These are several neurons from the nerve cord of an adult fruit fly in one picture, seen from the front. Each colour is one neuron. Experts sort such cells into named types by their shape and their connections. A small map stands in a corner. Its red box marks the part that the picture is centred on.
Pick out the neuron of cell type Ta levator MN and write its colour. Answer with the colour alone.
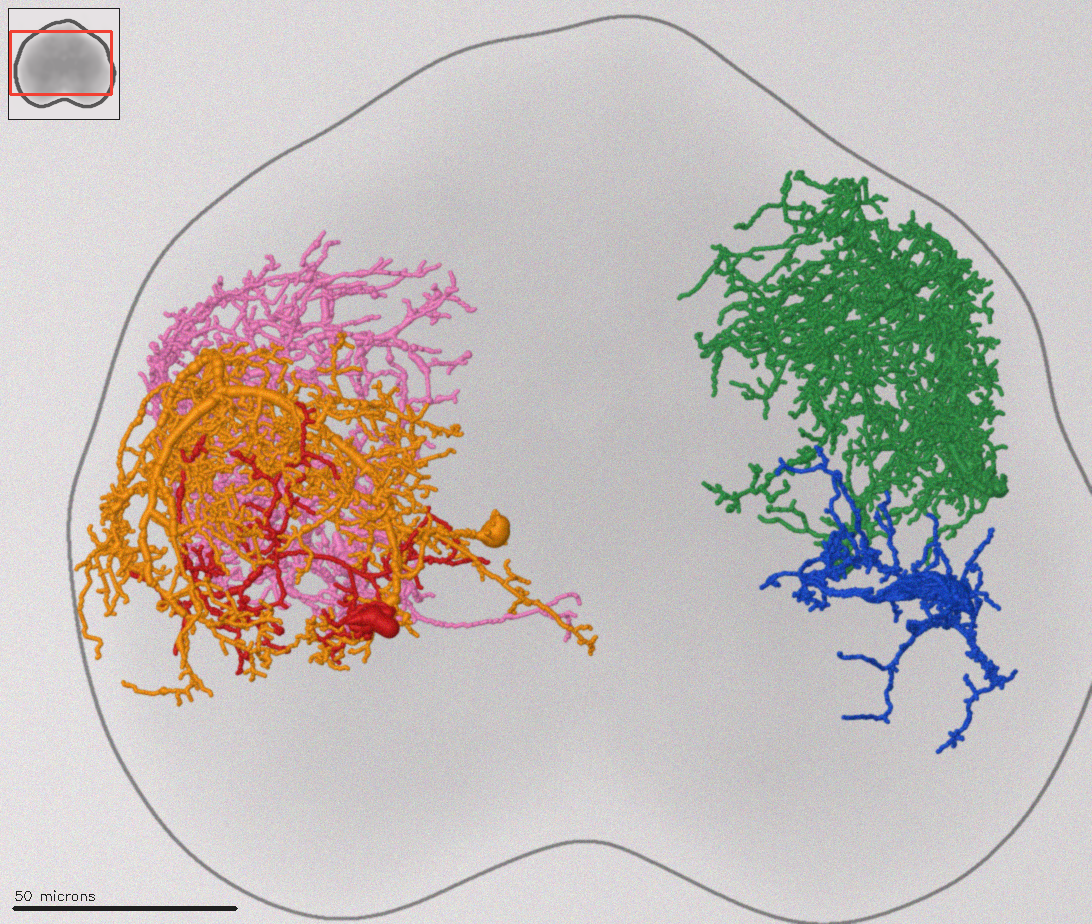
red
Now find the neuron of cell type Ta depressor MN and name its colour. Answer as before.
blue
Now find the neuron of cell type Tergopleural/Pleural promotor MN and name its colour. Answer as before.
orange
